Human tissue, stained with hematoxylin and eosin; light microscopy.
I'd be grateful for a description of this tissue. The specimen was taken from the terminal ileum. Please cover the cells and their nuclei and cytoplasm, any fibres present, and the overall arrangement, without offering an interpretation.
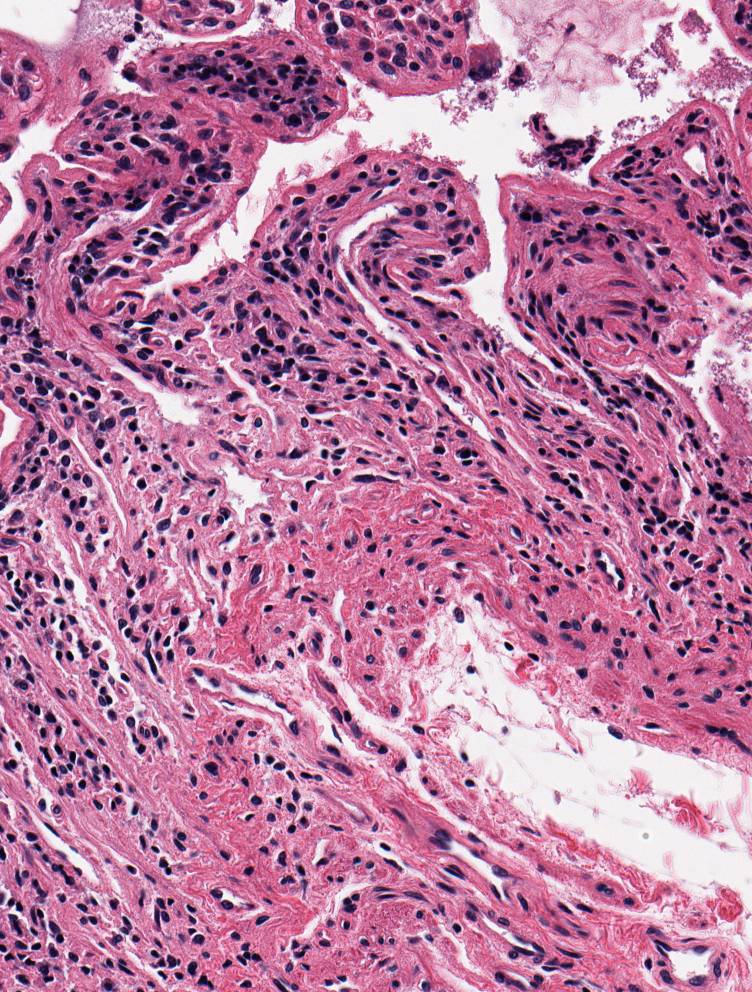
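Mostly you're looking at dense pink stroma, with folded fronds jutting into empty space along the upper edge. Those fronds at the top have no tall columnar epithelial lining on their surfaces. There are no glands or tubules anywhere. Lower down, narrow white clefts split the stroma along the fibre direction.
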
